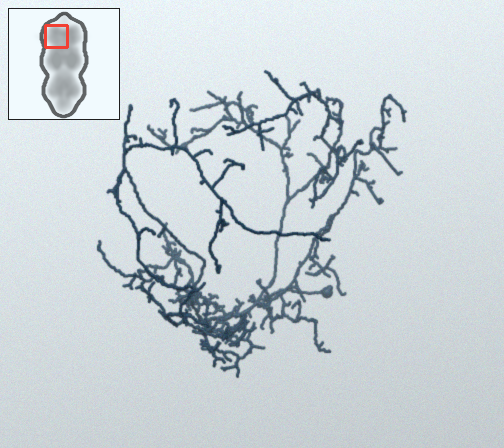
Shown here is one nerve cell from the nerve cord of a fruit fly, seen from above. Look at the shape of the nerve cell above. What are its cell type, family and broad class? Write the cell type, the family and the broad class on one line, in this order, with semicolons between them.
IN04B050; hemilineage 04B; nerve-cord intrinsic neuron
